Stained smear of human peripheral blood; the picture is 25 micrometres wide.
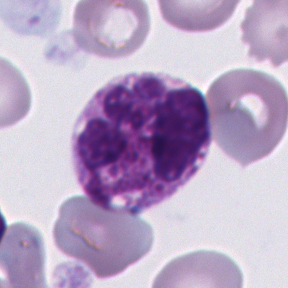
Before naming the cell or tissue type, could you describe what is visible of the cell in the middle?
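The nuclear chromatin is dark purple and coarsely clumped, and no nucleoli are visible. Several small clear vacuoles lie in the lower part of the cell. The surface shows no projections. This cell is a basophil.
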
